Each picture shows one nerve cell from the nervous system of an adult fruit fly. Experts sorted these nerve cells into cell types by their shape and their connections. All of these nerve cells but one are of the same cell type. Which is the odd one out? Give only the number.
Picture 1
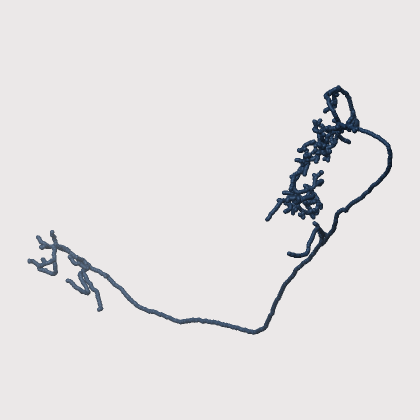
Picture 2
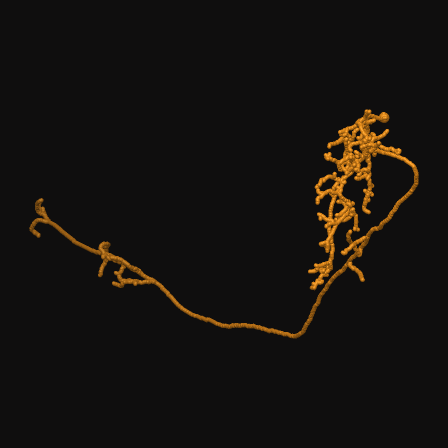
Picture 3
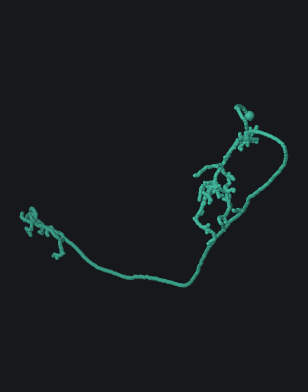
2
